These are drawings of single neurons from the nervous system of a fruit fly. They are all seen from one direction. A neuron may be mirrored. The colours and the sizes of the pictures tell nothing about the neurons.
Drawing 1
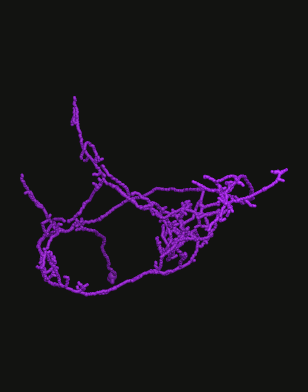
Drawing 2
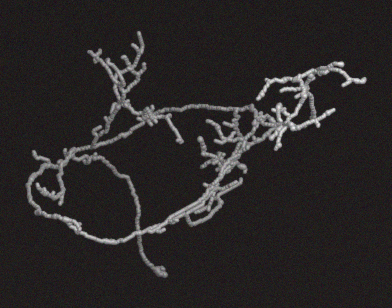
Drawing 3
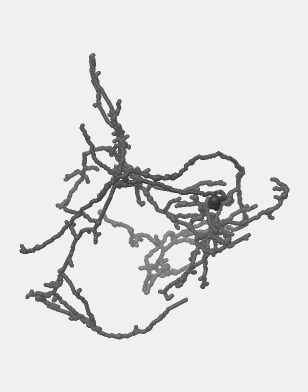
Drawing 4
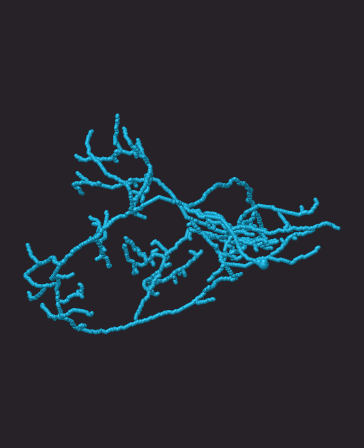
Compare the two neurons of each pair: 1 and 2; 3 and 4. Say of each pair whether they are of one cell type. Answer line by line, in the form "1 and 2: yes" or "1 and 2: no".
1 and 2: yes
3 and 4: yes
